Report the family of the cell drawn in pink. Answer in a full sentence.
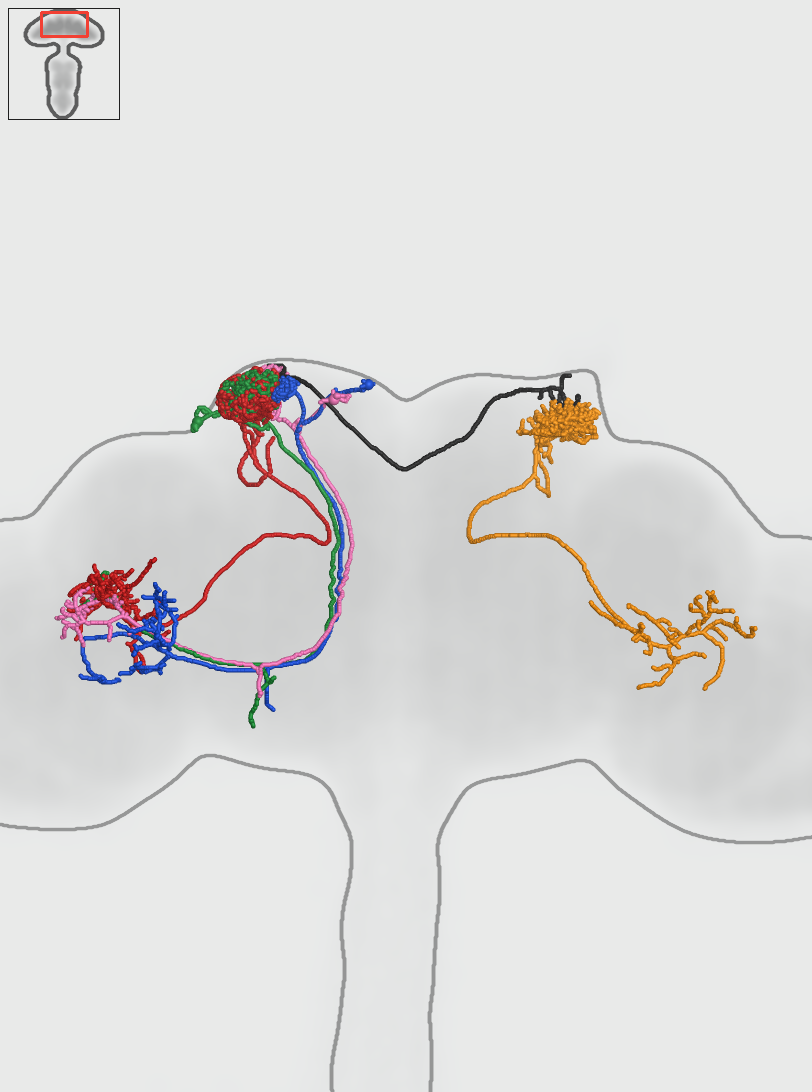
The family is hemilineage ALad1.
